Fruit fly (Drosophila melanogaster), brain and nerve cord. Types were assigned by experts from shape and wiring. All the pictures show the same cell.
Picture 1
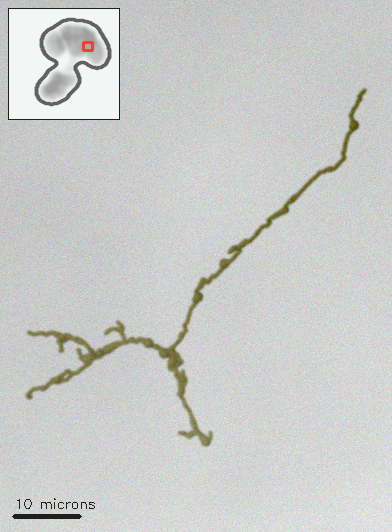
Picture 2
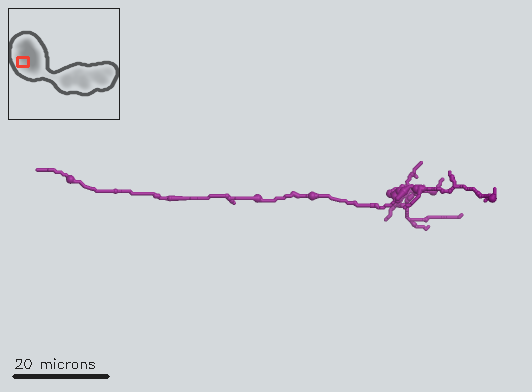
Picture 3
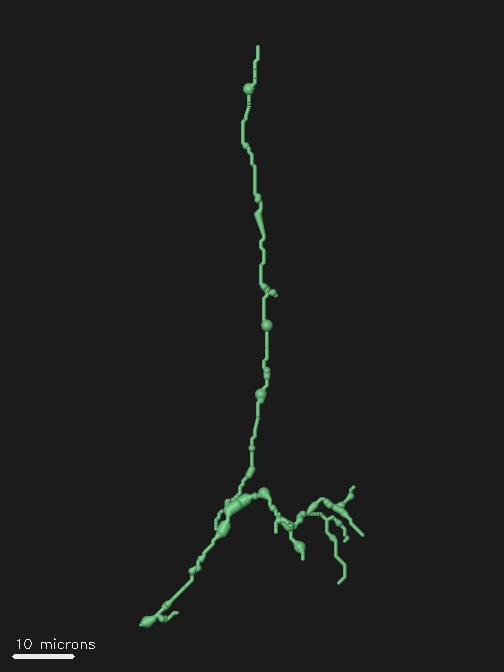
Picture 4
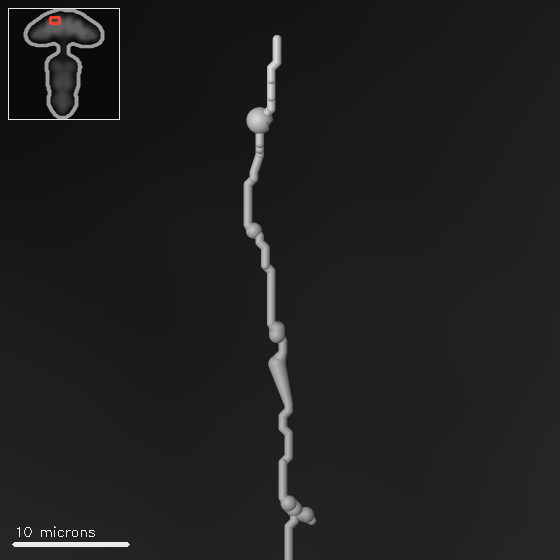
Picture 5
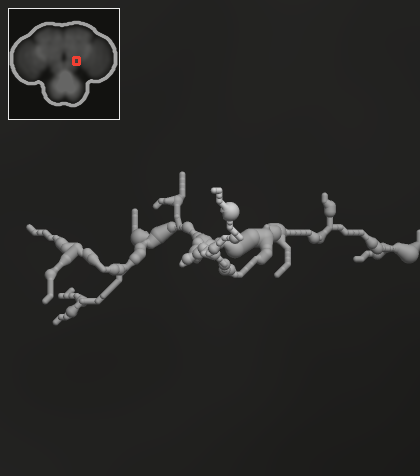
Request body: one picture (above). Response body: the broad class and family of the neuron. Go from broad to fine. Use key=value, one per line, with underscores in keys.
broad_class=sensory neuron entering the brain
family=class mechanosensory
